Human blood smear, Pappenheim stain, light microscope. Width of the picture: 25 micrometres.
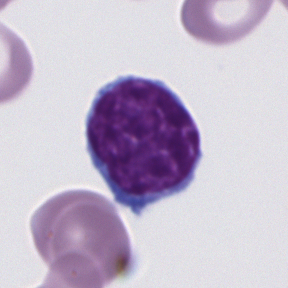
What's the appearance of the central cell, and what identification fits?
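The cell measures about 12 by 10 micrometres. Its nucleus, about 10 micrometres across, is round to oval without lobes and fills about 80% of the cell's area. The chromatin is dark purple and coarsely clumped, with paler lines between the clumps. The cytoplasm is blue and widest at the lower edge of the cell, and a small blue point of it juts out at the bottom. This is a typical lymphocyte.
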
